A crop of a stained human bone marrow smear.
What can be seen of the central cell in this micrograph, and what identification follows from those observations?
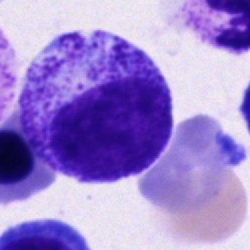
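Start with the outline: it is round and smooth. Now follow the top edge of the nucleus; it crosses the cell as a gently curved, almost straight line. Look at the nuclear chromatin, an even dark purple with no large coarse clumps. Between the granules, the cytoplasm is a pale lilac-blue. This cell is a promyelocyte.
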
